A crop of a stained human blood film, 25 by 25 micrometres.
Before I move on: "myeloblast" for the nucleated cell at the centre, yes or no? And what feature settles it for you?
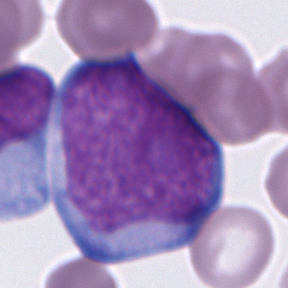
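Take the granules first: none are visible here.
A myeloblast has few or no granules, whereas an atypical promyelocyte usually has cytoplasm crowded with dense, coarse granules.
So this feature goes with myeloblast and against atypical promyelocyte. Next, the nucleus fills most of the cell.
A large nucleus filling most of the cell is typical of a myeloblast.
The cytoplasm is pale blue, deeper blue at its edge, with no vacuoles, and the outline is angular with a pointed corner at the top. Myeloblast is the right name.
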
